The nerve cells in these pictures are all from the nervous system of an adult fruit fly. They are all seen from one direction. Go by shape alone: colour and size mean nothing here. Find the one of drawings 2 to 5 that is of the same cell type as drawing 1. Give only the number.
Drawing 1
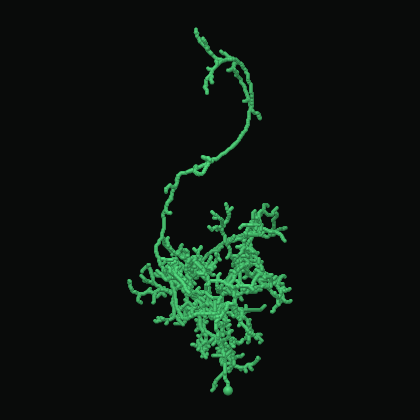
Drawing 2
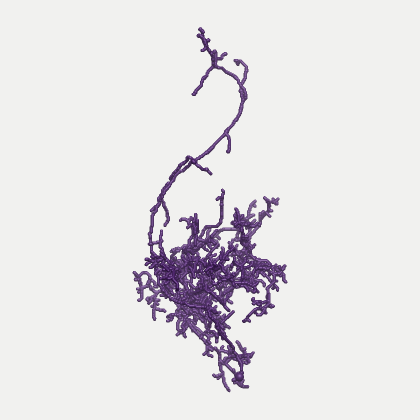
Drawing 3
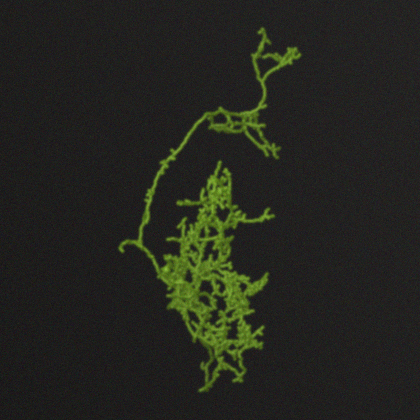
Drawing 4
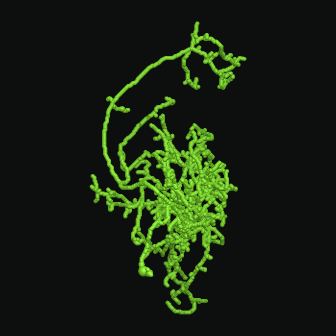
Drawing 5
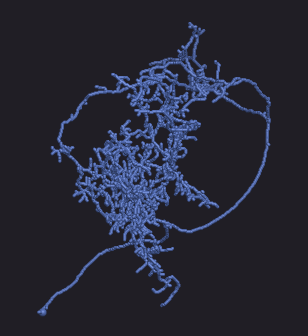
2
